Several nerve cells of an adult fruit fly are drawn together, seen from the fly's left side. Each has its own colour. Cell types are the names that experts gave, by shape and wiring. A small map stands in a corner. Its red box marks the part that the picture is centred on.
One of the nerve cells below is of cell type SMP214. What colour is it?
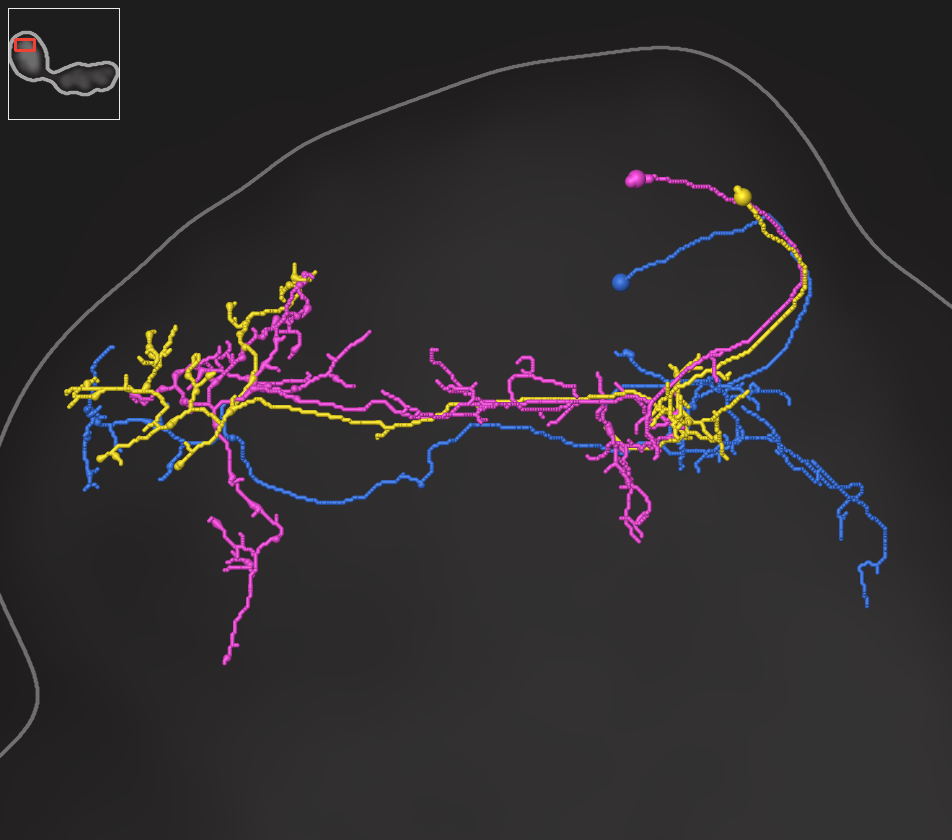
blue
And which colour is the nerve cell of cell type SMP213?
yellow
